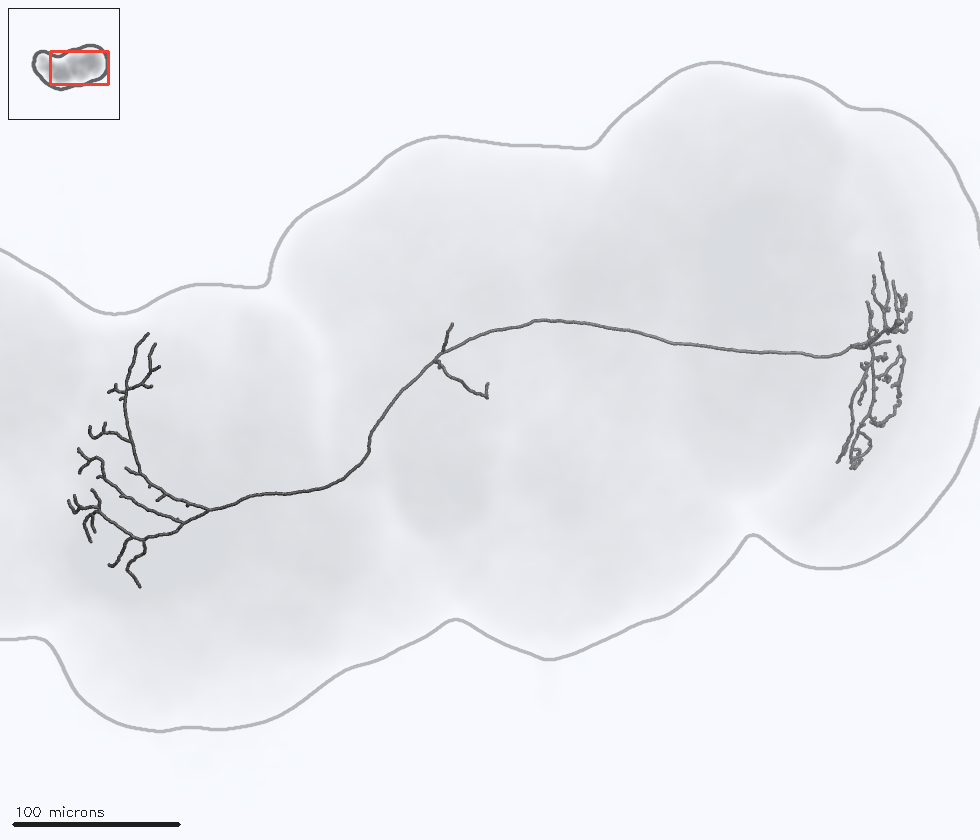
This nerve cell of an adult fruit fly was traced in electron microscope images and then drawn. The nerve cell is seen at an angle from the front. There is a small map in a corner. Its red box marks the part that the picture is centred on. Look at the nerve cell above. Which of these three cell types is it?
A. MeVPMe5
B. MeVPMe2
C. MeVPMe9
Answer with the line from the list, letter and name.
C. MeVPMe9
